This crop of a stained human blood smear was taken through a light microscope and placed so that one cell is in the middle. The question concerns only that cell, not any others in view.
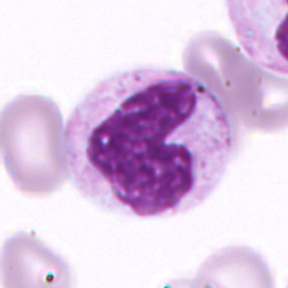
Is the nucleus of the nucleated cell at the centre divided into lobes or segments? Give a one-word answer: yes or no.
No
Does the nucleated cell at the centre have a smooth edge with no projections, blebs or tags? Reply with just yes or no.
Yes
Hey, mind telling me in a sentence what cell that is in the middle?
Of the cells in this crop, the central one is a band neutrophil.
